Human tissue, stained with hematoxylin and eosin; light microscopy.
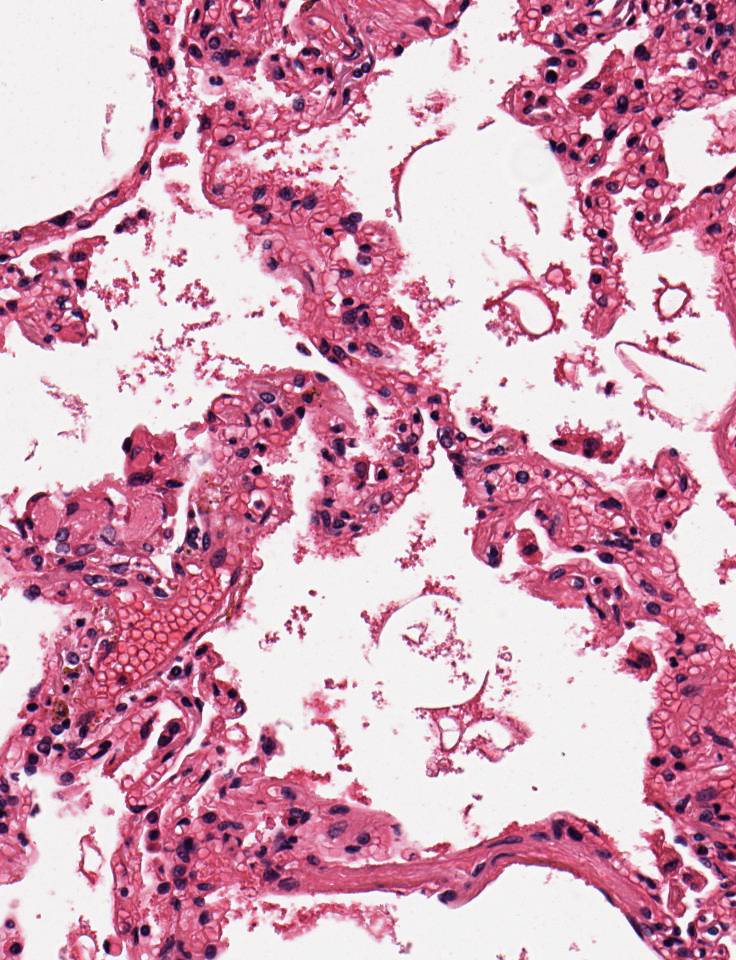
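Lung, with thin branching pink strands of tissue separating wide empty spaces that take up much of the field. Many cells along the strands have pale, finely bubbly cytoplasm and small round dark nuclei. A band of denser pink fibrous tissue with elongated nuclei runs roughly horizontally along the bottom. No fat cells are seen.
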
